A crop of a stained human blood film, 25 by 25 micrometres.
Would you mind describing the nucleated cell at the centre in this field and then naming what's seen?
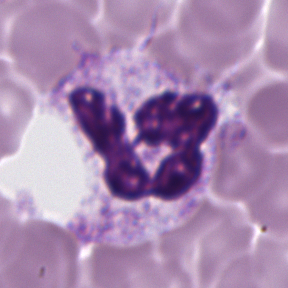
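Several connected lobes make up the nucleus, together forming a rough V shape. Its chromatin stains dark purple and looks dense and coarse. Fine pinkish-violet granules fill the cytoplasm. The outline of the cell is roughly round, with a slightly ragged edge. Answer: segmented neutrophil.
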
